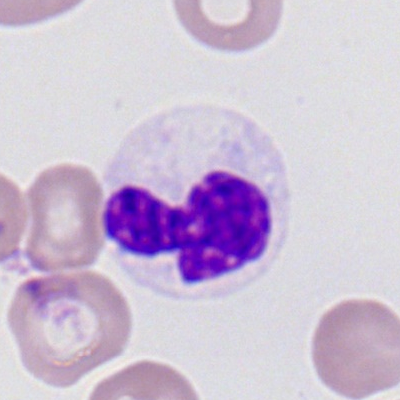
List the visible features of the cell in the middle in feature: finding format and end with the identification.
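Position: nucleus in lower half of cell
Lobes: two, nucleus indented, joined across narrower middle
Chromatin: dark purple, coarsely clumped
Granules: fine, faint lilac, scattered through cytoplasm
Cell: segmented neutrophil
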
